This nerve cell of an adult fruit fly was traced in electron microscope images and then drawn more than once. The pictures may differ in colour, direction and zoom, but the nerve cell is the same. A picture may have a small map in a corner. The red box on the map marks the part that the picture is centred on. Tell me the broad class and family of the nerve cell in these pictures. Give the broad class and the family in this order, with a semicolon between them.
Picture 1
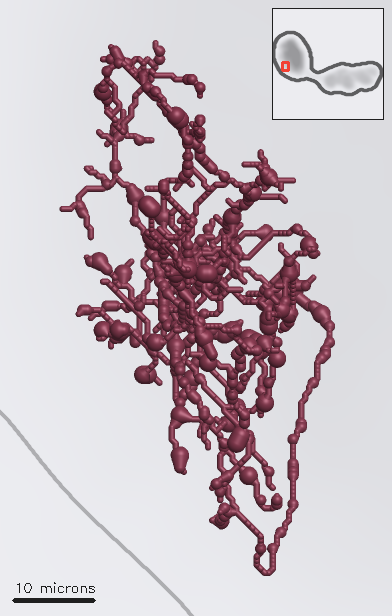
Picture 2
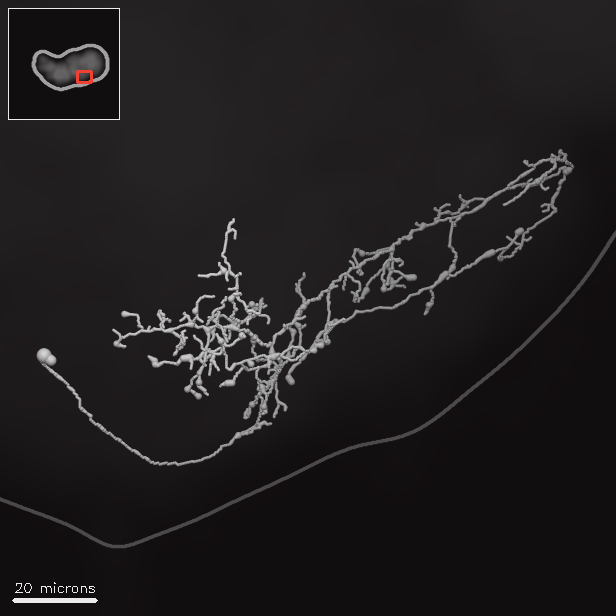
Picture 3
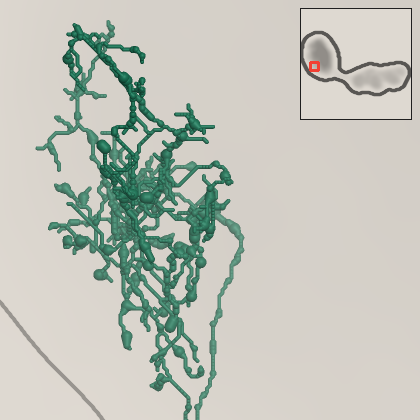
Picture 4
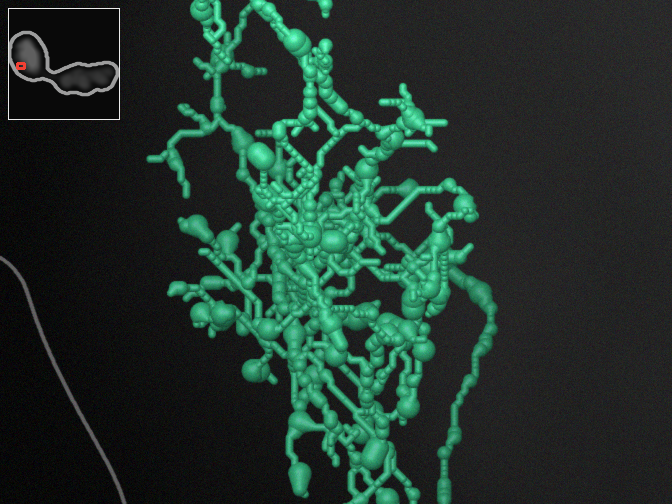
central-brain intrinsic neuron; hemilineage MD_SA1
